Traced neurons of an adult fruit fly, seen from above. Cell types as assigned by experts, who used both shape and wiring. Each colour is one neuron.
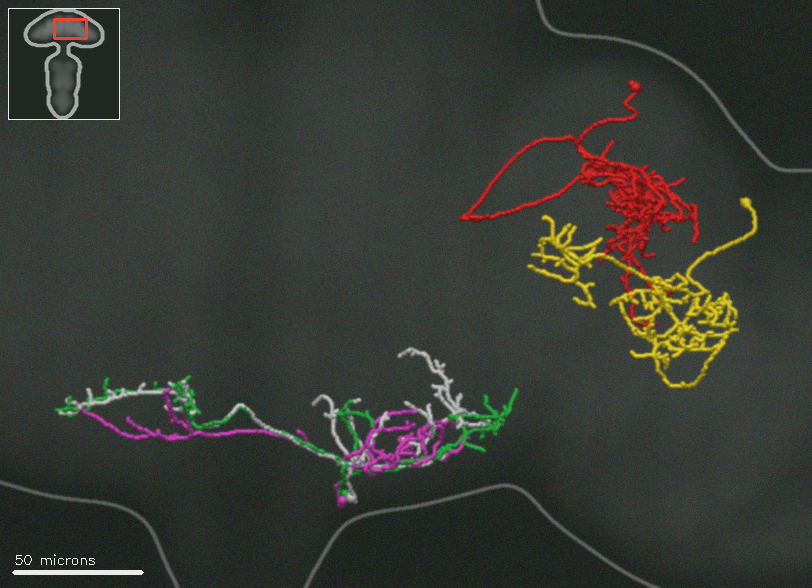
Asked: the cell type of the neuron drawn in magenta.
CB1836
